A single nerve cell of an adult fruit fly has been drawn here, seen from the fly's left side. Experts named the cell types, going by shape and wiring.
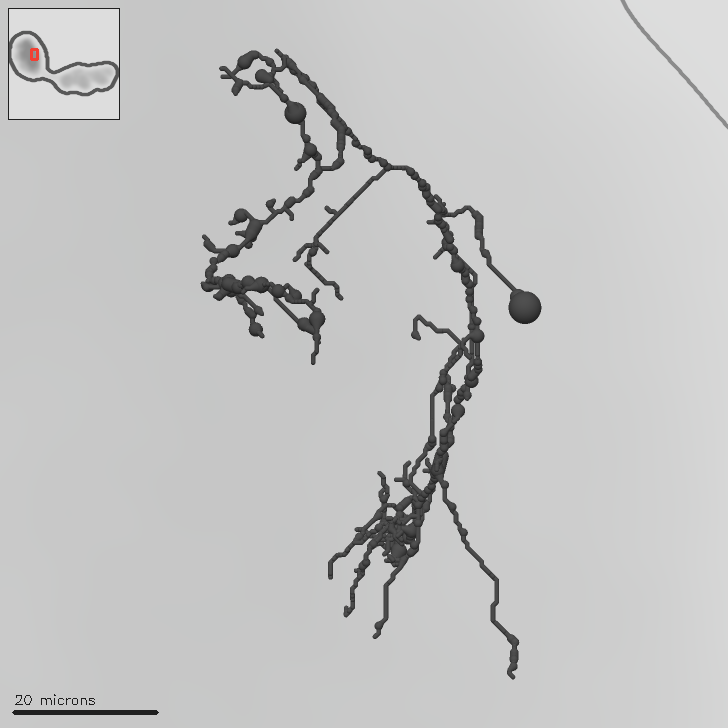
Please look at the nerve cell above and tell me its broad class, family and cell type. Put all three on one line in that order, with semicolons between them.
central-brain intrinsic neuron; hemilineage DM6_posterior; CB1997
